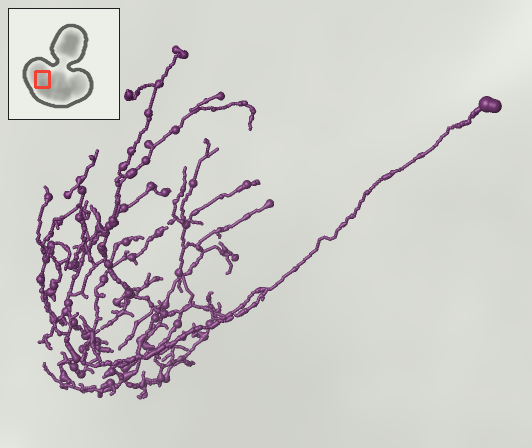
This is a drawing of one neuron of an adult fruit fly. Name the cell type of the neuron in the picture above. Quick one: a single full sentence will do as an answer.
In the scheme of cell types, this neuron is Li19.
